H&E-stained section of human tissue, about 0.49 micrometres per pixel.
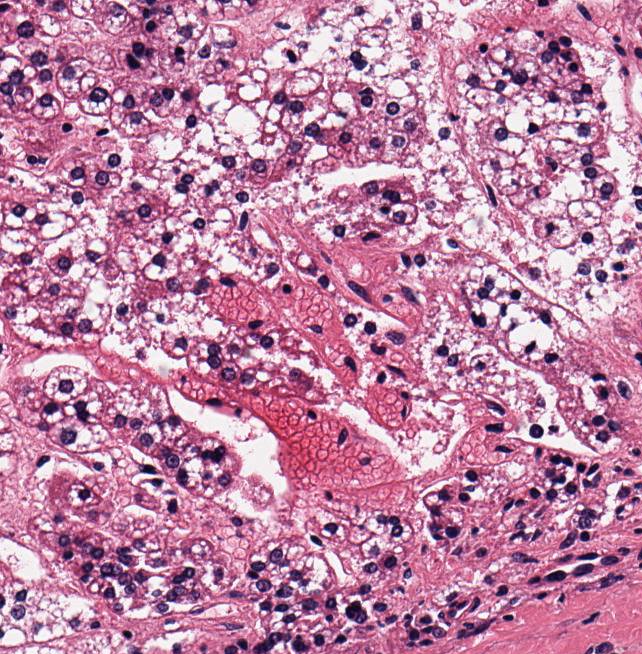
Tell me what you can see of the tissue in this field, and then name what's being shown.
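The cells sit in nests and cords, split up by thin, delicate septa. Most have pale, clear to bubbly vacuolated cytoplasm. Narrow slit-like empty spaces line the edges of several cords mid-field. This one's adrenal gland.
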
